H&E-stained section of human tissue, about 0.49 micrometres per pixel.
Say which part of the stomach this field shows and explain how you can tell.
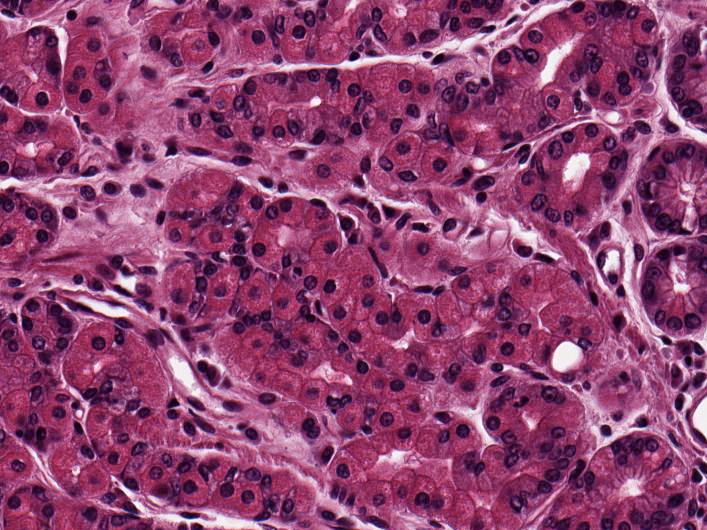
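These are fundic glands. See how the whole field is filled with closely packed rounded groups of epithelial cells, parted by thin strands of pale pink connective tissue. Look at the cells themselves: their cytoplasm is abundant, finely granular and deep pink.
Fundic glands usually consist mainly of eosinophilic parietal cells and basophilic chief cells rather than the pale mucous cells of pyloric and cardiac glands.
Most groups at the left and centre show tiny lumens or none.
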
